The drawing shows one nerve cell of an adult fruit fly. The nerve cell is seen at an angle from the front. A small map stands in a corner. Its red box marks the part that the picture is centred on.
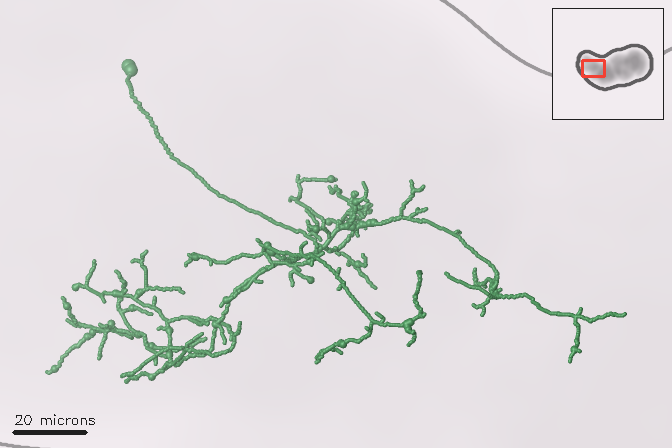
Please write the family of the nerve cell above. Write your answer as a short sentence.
The family is hemilineage 12B.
